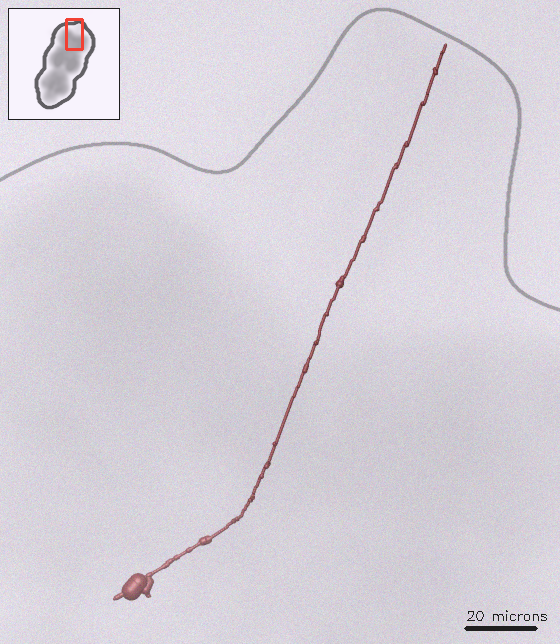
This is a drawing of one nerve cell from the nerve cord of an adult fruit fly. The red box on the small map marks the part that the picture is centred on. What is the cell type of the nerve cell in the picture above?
AN27X022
